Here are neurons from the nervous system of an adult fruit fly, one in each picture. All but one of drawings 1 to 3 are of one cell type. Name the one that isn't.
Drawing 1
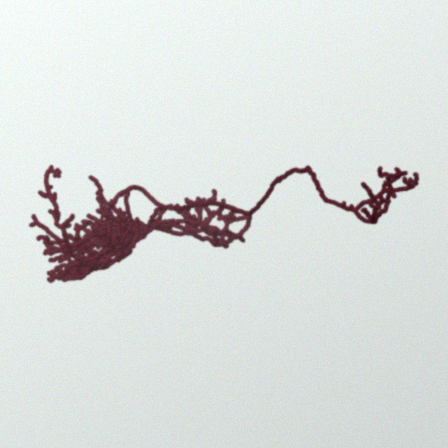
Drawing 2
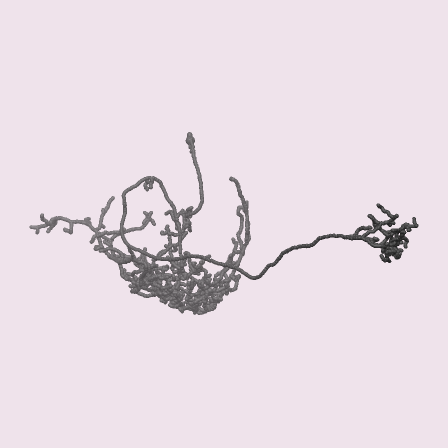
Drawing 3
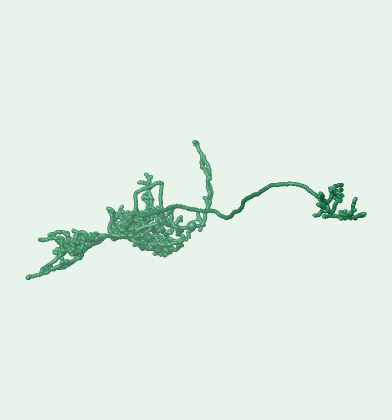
2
